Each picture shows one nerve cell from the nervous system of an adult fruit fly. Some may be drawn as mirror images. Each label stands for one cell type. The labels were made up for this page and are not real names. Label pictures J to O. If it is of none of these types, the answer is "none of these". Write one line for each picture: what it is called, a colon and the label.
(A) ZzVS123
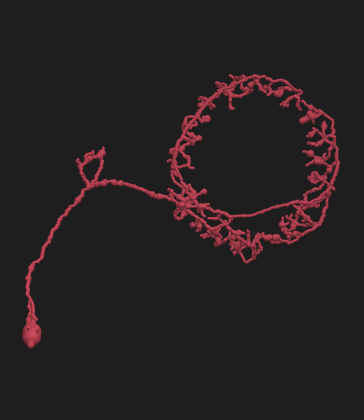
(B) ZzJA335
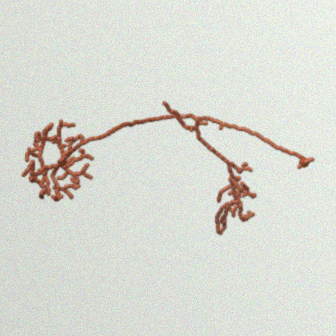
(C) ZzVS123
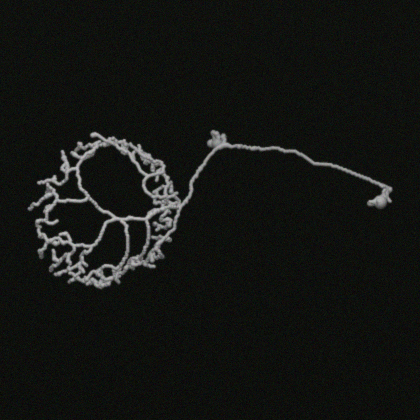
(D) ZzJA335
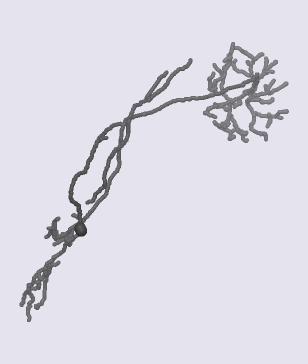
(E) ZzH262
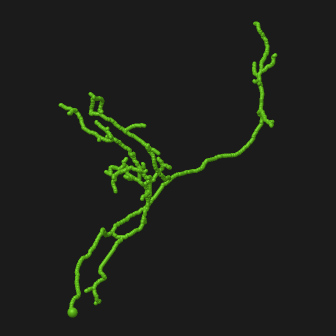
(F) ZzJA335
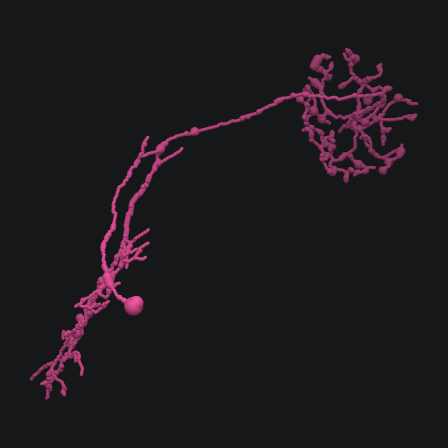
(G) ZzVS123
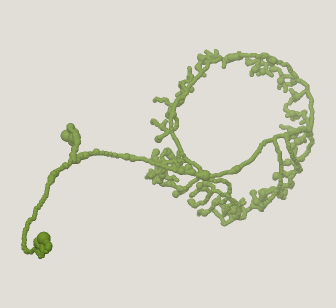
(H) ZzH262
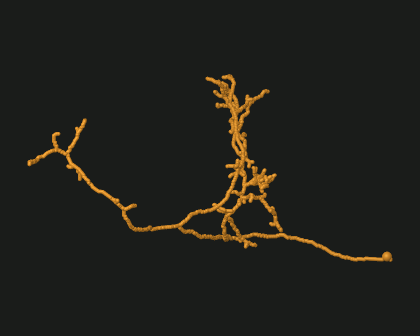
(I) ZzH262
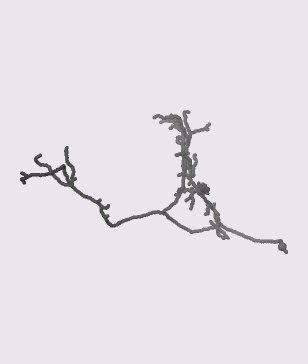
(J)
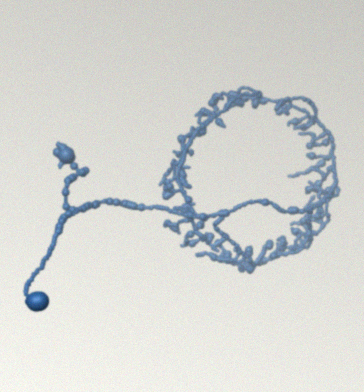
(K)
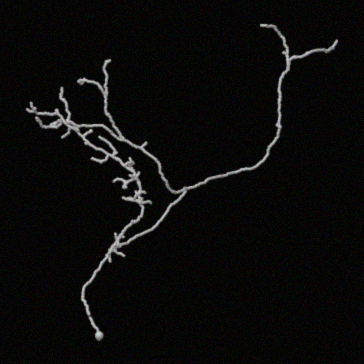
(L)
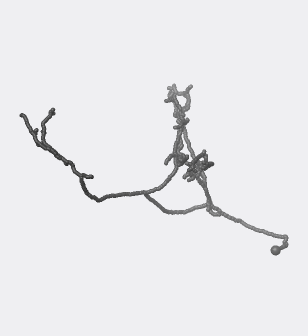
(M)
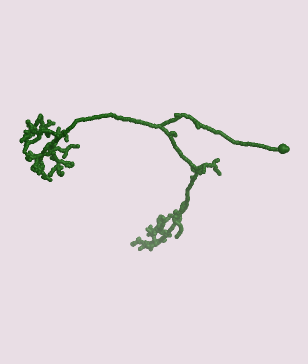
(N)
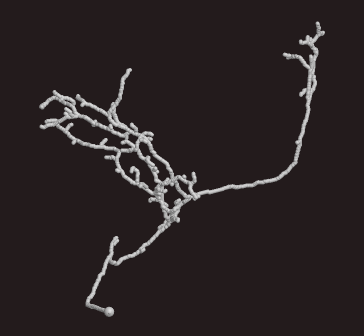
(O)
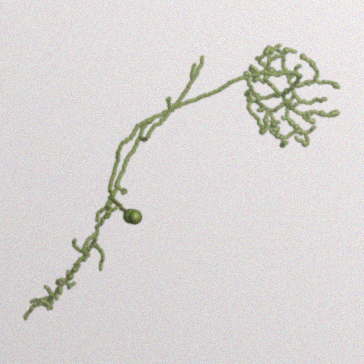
J: ZzVS123
K: ZzH262
L: ZzH262
M: ZzJA335
N: ZzH262
O: ZzJA335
